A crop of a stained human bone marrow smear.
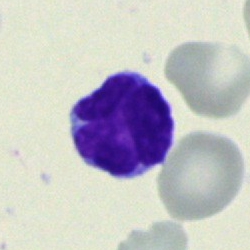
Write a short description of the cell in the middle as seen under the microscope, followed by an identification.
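The cell has a roughly round outline with a slightly bumpy edge. Almost the whole cell is filled by the nucleus. A cleft cuts into the nucleus from its left side. No nucleolus is visible. The cell is a lymphocyte.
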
